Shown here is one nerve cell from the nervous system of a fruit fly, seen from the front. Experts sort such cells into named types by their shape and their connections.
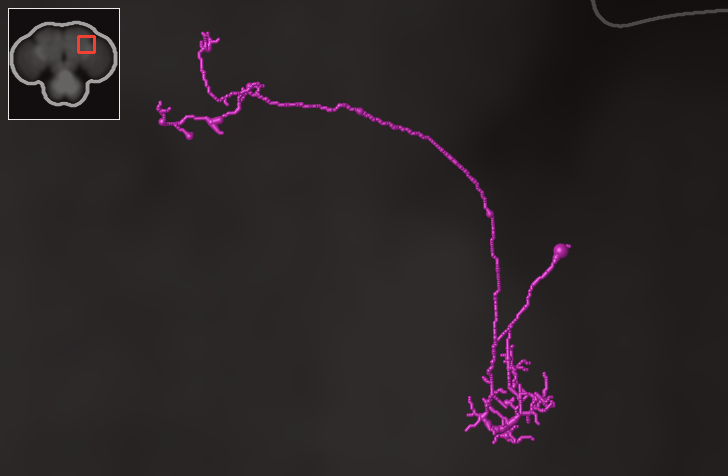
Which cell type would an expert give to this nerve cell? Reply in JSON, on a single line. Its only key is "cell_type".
{"cell_type": "LC10e"}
